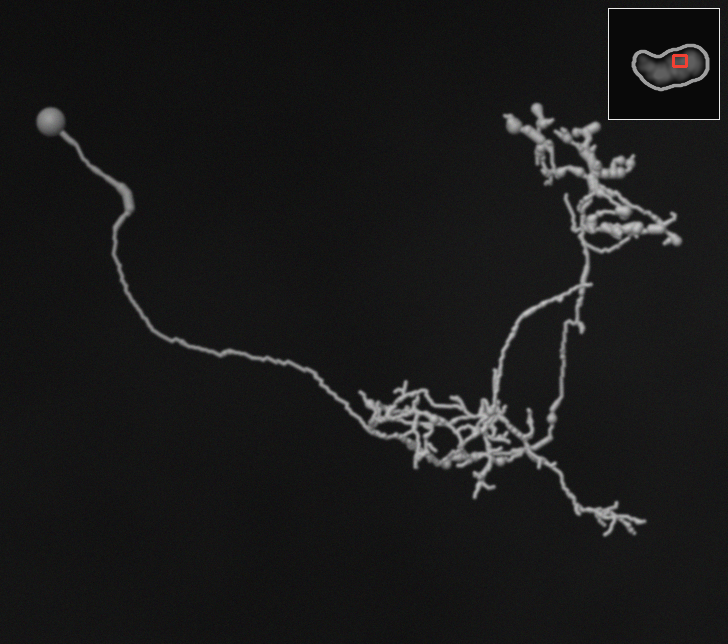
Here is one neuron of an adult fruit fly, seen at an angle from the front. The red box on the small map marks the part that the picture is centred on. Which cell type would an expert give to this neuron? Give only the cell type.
hDeltaK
